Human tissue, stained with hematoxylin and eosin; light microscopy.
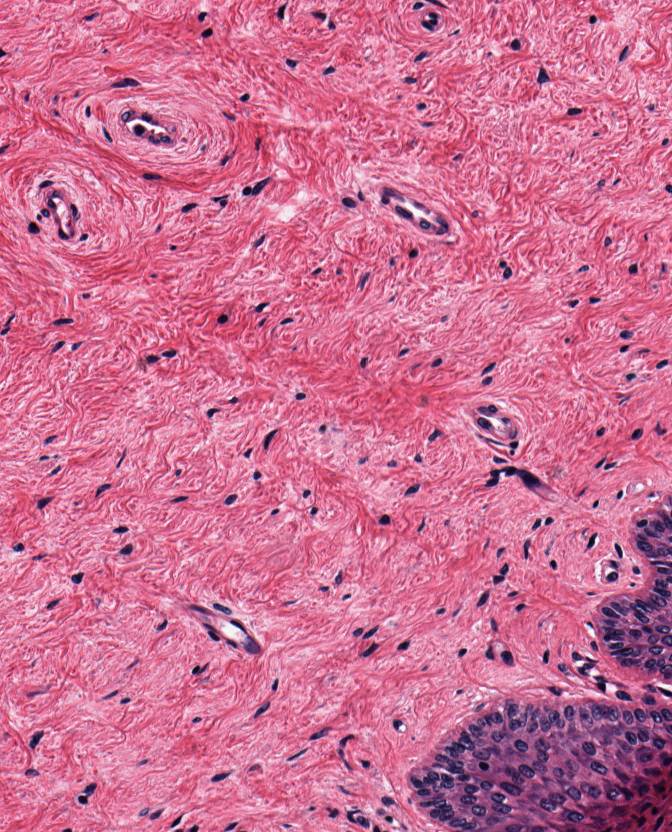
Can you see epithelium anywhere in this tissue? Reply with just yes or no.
Yes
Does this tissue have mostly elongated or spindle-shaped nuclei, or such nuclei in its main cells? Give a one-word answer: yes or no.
Yes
